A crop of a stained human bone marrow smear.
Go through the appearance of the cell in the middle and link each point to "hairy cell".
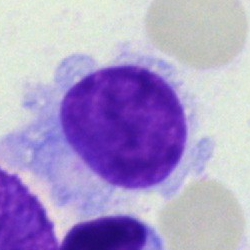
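In this hairy cell, the cytoplasmic border is irregular, with small bulges and projections along its edge.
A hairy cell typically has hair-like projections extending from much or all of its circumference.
The projecting, irregular border of the cell in the middle goes with that. The cytoplasm is pale greyish-blue and is widest on the left side of the nucleus. The chromatin stains deep purple and has a mottled texture.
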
